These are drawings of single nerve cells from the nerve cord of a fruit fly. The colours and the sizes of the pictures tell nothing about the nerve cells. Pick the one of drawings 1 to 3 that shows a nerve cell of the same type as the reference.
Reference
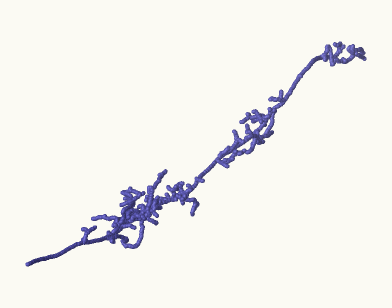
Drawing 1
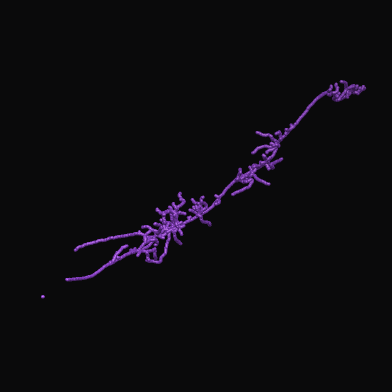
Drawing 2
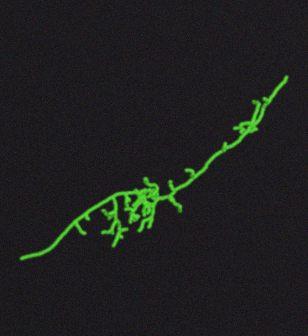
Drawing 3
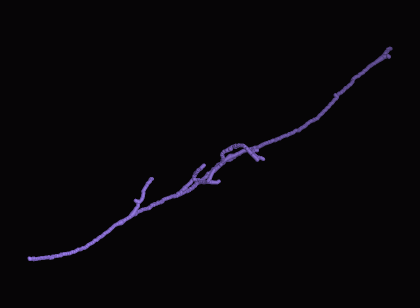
Drawing 1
